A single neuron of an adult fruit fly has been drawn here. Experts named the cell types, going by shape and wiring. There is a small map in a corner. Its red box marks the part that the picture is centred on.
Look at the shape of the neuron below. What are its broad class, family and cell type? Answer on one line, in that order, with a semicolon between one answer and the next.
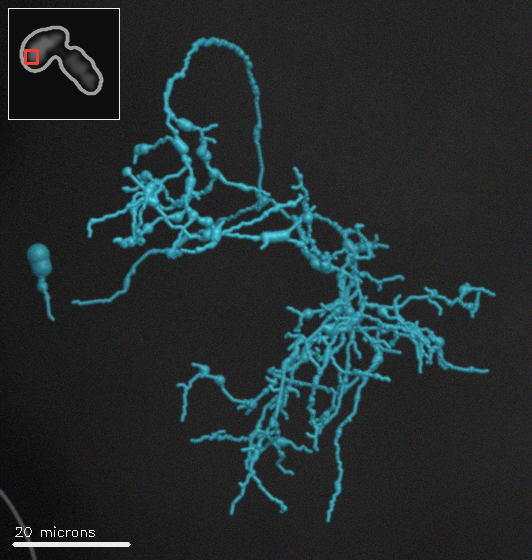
central-brain intrinsic neuron; hemilineage SLPal2; LHAD1a2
